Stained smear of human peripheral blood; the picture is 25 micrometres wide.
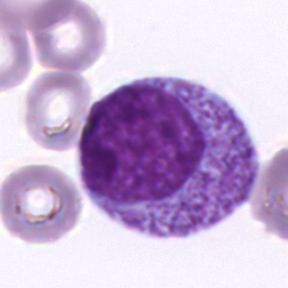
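Myelocyte: the central cell measures about 16 by 14 micrometres and has a round, smooth outline. Its nucleus sits toward the left side of the cell, with dark purple chromatin of mottled texture. Many fine purple granules are scattered throughout the cytoplasm.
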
